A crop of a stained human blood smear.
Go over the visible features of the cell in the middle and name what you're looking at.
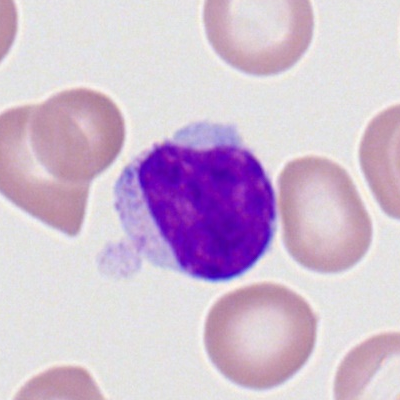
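The nucleus fills most of the cell and sits toward its right side. The cytoplasm is pale blue. A small pale bleb of cytoplasm projects from the lower left of the cell. The cell is a lymphocyte.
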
